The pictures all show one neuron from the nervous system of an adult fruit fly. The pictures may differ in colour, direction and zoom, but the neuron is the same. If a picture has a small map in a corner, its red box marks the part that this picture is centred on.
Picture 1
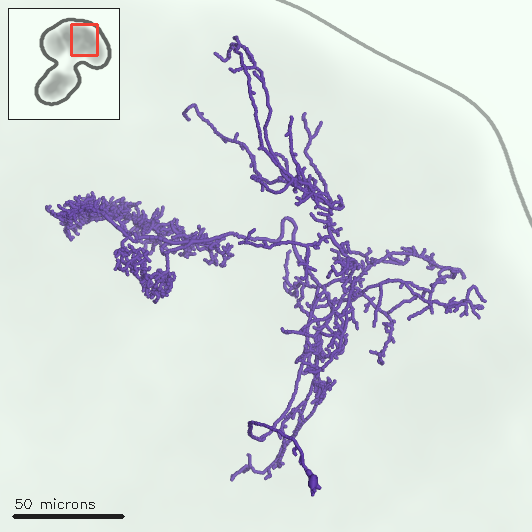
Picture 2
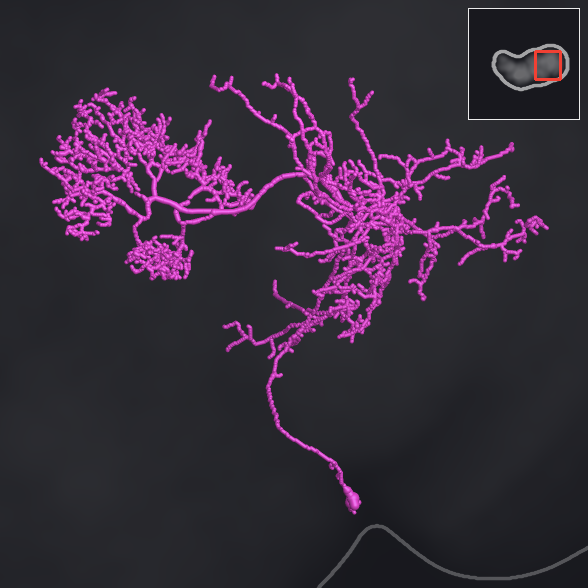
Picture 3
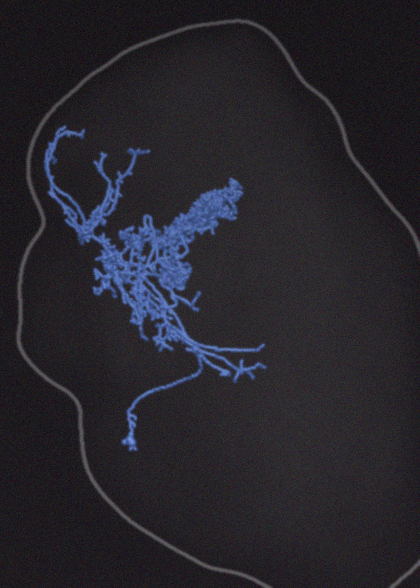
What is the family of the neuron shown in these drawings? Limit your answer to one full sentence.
It is the family hemilineage LALv1_dorsal to which this neuron belongs.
